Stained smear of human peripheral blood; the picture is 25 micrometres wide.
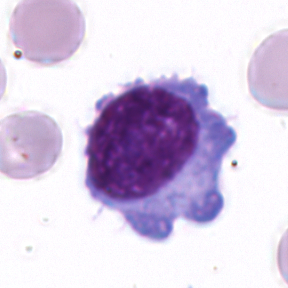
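Plasma cell, stained peripheral blood smear. Short fine spikes project from upper edge. Chromatin dark purple, coarsely clumped. No nucleoli visible. No distinct granules in cytoplasm.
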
